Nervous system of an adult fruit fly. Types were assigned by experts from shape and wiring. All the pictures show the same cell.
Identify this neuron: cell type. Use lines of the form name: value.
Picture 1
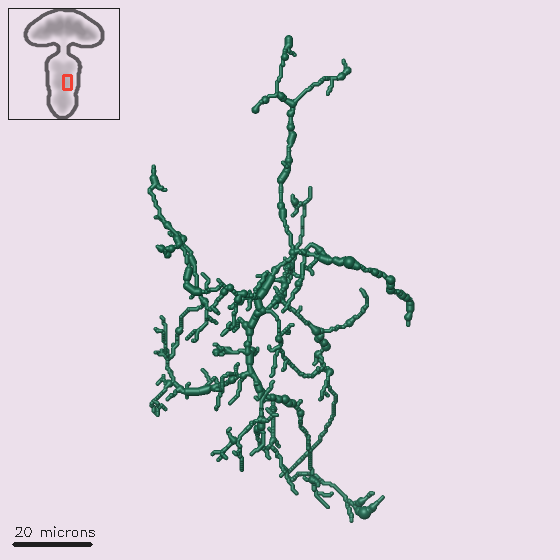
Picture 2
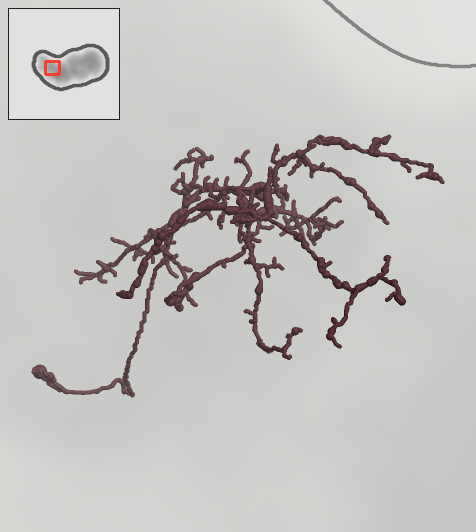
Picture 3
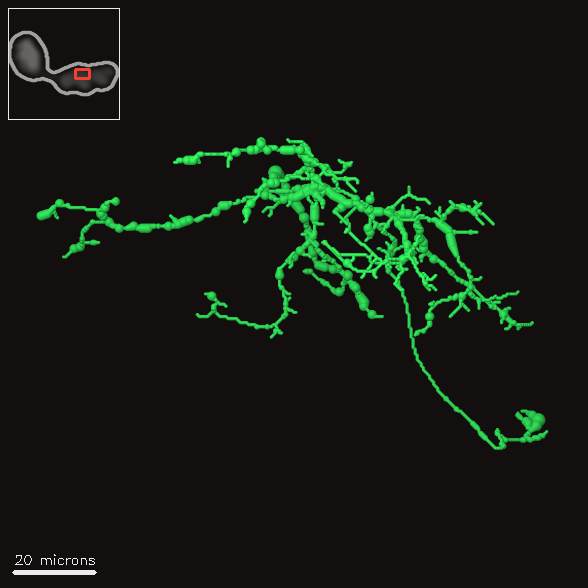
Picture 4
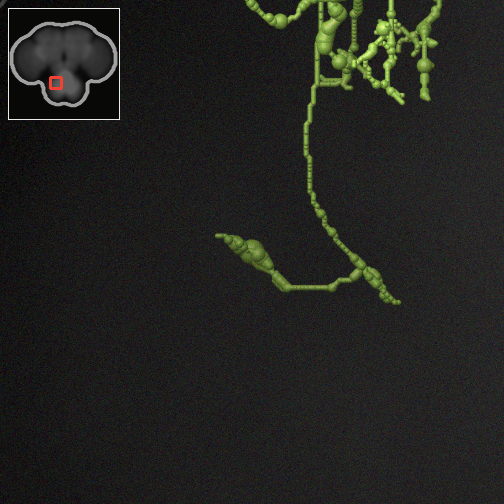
cell type: IN03B069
